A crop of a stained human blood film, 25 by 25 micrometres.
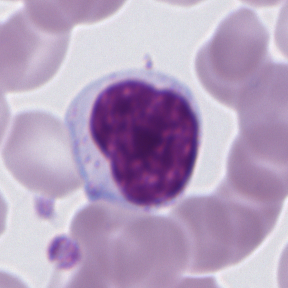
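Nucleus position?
Off-centre to the right, leaving a wider band of cytoplasm on the left.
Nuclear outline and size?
Shallow indentation on the left side; about 11 by 9 micrometres, filling about 70% of the cell's area.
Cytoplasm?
Pale blue, with a few fine purple granules scattered on the left side.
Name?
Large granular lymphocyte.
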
